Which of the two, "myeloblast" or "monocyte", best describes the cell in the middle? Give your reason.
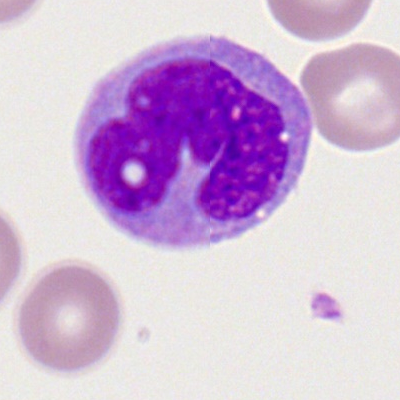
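This is a monocyte. Its nucleus is deeply notched from below, giving it a kidney-like shape, and its chromatin stains a deep purple. A rim of pale greyish-lilac cytoplasm surrounds the nucleus, and a single round clear vacuole lies over the left part of the nucleus.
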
